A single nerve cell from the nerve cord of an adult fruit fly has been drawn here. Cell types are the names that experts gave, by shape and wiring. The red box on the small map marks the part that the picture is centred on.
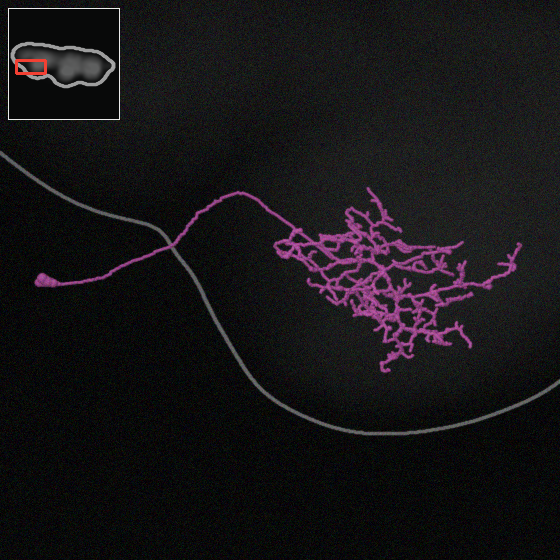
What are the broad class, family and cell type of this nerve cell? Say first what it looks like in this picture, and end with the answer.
Dozens of branch ends can be seen. As drawn here it is more than twice as wide as it is tall. This is a nerve-cord intrinsic neuron. The family is hemilineage 20A.22A. It is of cell type IN20A.22A044.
